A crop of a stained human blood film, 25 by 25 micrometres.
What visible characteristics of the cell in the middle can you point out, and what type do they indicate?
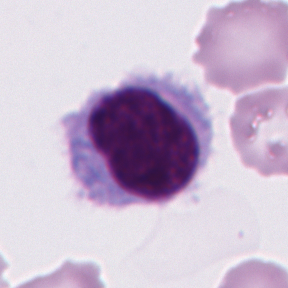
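Nucleus first: a slight indentation marks its left side, and no nucleoli are visible. Cytoplasm next: pale blue, with no vacuoles seen. Name last: this is a hairy cell.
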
